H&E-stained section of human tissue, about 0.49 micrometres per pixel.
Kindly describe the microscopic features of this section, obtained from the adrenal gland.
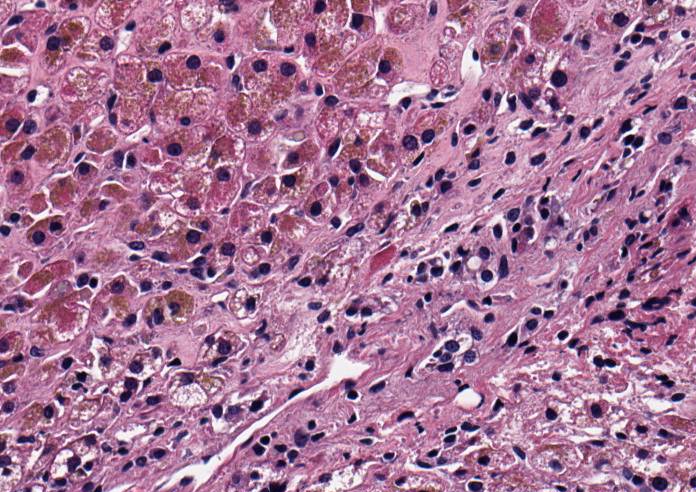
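Upper left: large polygonal cells, abundant granular eosinophilic cytoplasm. Right and lower field: band of fibrous tissue with spindle cells. Spindle cells with elongated dark nuclei in pink collagenous stroma, aligned diagonally from upper right to lower left. Small round dark nuclei scattered among the spindle cells of the fibrous band.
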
